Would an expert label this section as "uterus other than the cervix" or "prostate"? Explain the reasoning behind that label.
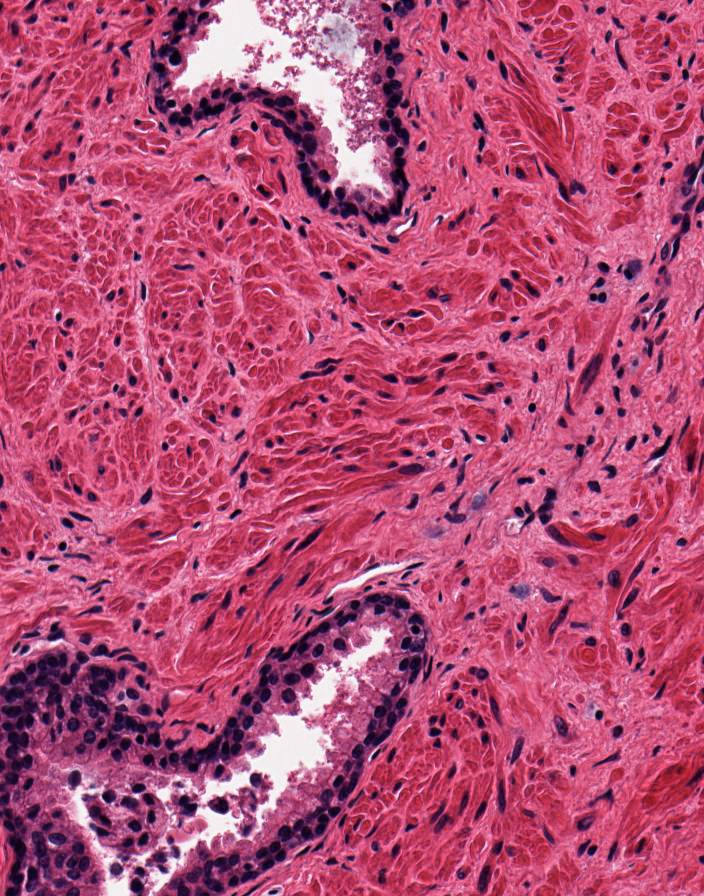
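It's prostate. Two gland profiles are lined by epithelium with crowded, dark-staining nuclei and separated by a broad band of stroma. That stroma decides it: mostly smooth muscle bundles with bright pink cytoplasm.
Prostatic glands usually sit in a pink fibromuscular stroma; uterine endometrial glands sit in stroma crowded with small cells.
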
